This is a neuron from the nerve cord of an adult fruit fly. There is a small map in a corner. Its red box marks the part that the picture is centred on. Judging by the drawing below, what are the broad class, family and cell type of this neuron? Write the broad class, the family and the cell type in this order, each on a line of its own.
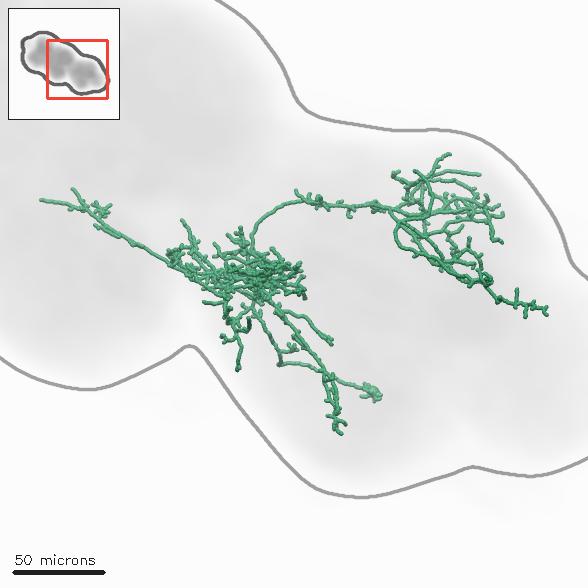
nerve-cord intrinsic neuron
hemilineage 07B
IN07B022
